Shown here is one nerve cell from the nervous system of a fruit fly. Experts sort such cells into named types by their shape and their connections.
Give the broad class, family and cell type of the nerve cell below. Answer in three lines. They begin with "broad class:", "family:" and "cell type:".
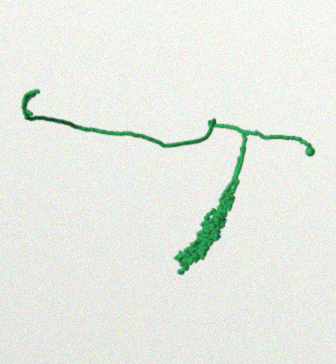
broad class: visual projection neuron
family: MeVP
cell type: MeVP6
